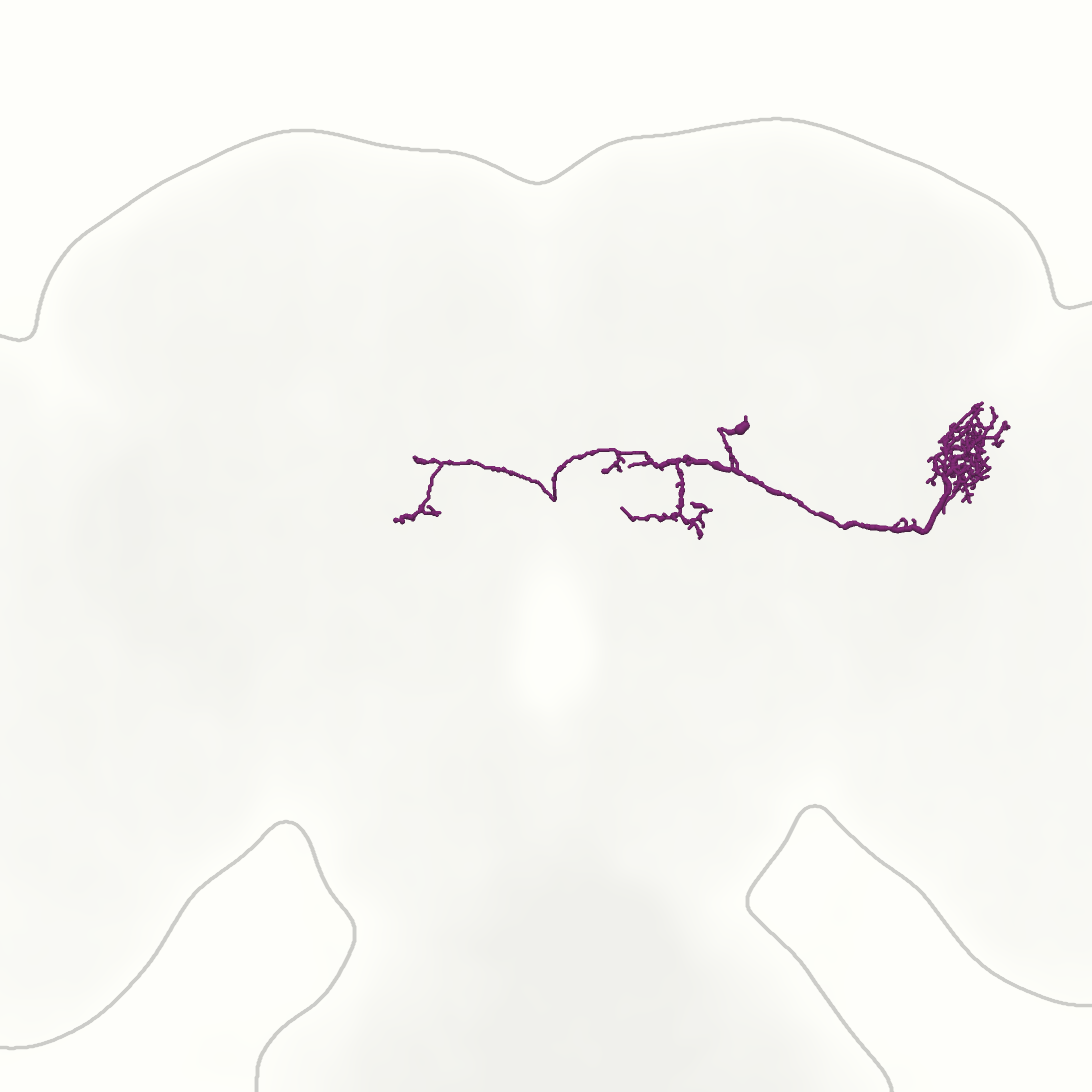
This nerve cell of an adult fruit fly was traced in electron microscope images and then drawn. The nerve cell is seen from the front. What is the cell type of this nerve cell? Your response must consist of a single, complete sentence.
This nerve cell is an instance of the cell type LoVP26.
